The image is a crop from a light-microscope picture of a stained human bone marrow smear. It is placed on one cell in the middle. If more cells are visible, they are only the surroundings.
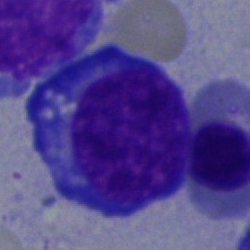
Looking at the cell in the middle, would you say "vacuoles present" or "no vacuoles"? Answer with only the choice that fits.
Vacuoles present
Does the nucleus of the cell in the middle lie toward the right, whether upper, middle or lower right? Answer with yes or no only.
Yes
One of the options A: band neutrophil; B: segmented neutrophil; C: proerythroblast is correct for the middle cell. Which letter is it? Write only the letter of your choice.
C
